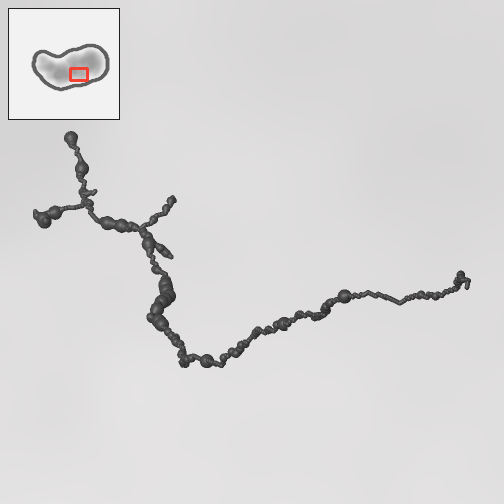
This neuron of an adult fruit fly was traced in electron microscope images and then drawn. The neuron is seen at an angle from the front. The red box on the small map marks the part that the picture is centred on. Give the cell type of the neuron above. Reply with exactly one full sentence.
This neuron falls under the cell type JO-EV3.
